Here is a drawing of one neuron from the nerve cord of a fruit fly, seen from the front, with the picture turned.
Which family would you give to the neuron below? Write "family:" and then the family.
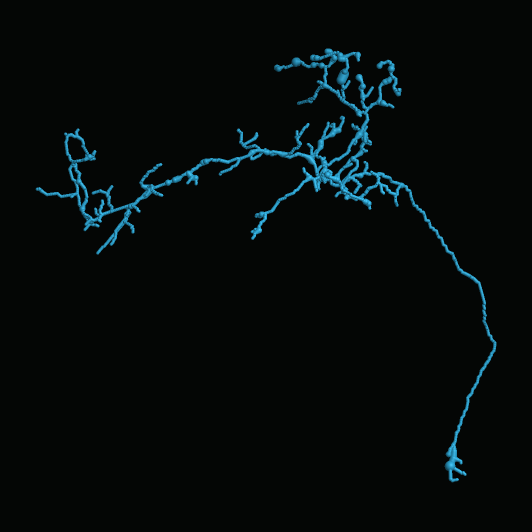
family: hemilineage 16B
